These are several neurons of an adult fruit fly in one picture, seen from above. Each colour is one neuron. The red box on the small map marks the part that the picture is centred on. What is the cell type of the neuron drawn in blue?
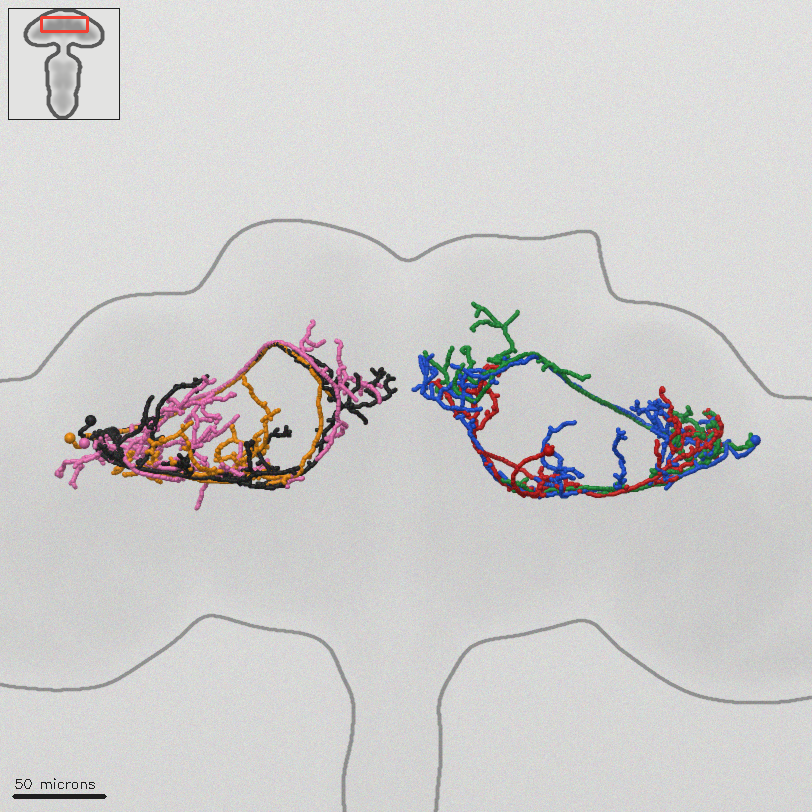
CB1697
